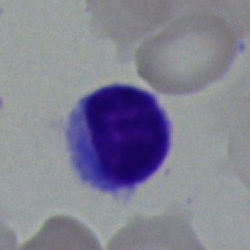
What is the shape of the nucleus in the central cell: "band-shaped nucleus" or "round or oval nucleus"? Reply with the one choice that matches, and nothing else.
Round or oval nucleus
